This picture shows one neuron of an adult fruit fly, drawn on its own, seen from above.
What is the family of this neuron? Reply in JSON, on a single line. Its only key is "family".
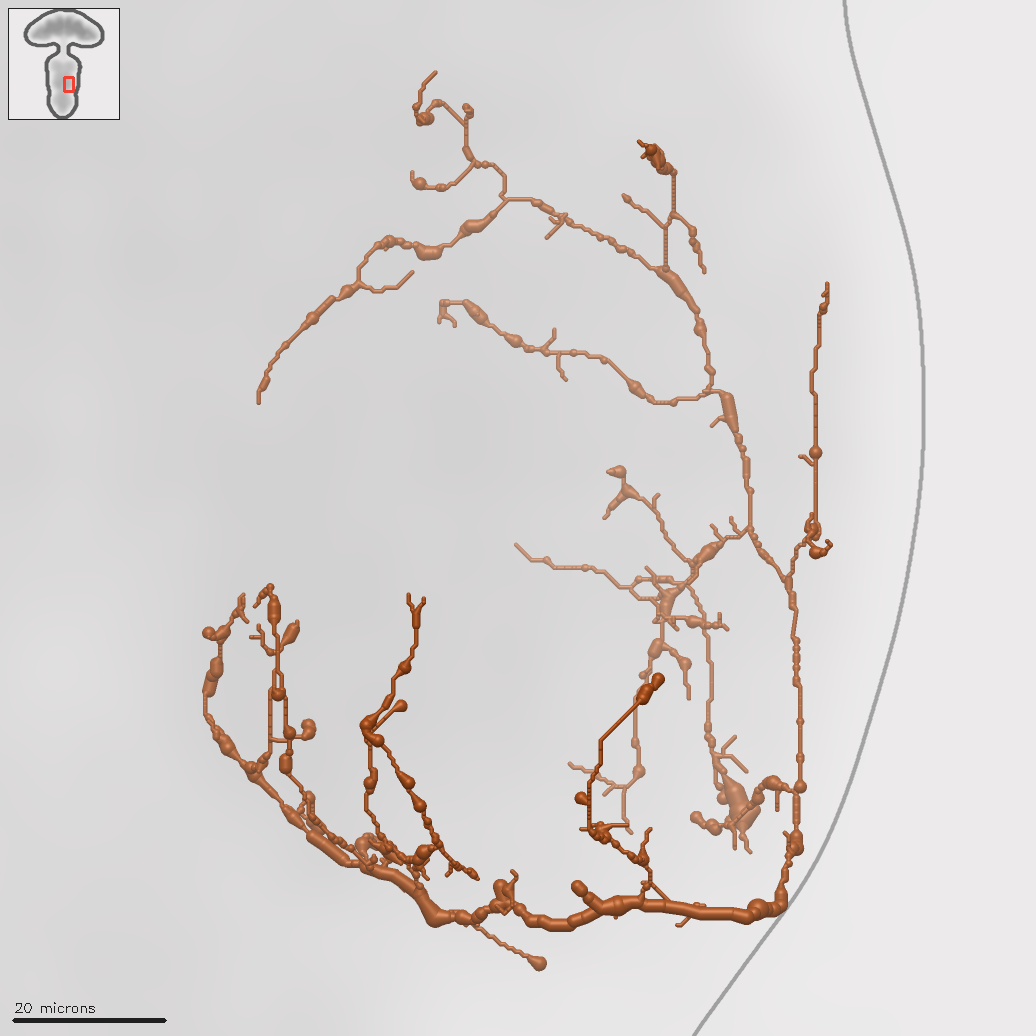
{"family": "hemilineage 13A"}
